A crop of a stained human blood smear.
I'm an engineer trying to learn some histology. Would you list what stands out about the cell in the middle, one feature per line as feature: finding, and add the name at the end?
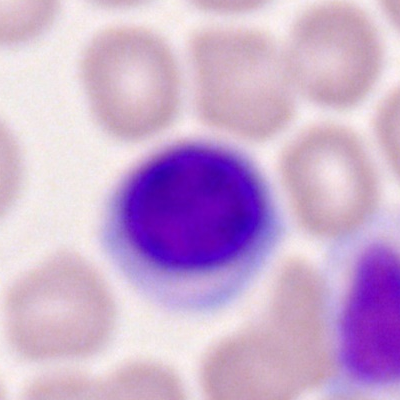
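Outline: round, smooth.
Cytoplasm: pale blue.
Rim: widest along bottom.
Granules: none seen.
Result: lymphocyte.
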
